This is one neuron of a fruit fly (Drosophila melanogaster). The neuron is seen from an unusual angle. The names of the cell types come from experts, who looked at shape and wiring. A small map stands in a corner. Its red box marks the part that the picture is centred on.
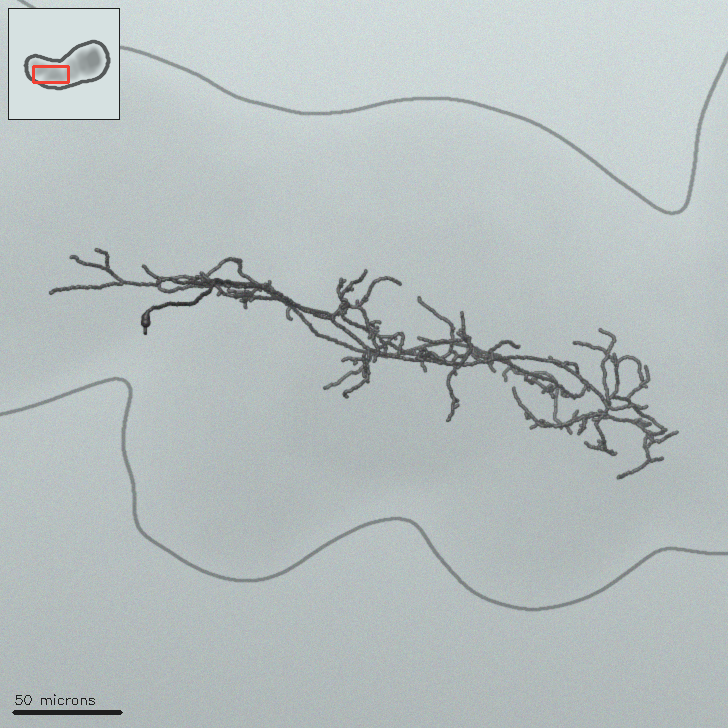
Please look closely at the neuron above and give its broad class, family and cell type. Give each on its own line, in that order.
nerve-cord intrinsic neuron
hemilineage 08B
IN08B063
